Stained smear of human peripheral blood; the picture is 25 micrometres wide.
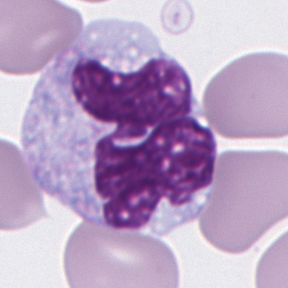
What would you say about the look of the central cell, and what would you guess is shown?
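Plentiful, pale greyish-blue cytoplasm surrounds a nucleus that sits toward the right, leaving the widest band of cytoplasm on the left. Fine, faint lilac granules are held within that cytoplasm. No nucleoli are visible in the nucleus. The cell is a monocyte.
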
